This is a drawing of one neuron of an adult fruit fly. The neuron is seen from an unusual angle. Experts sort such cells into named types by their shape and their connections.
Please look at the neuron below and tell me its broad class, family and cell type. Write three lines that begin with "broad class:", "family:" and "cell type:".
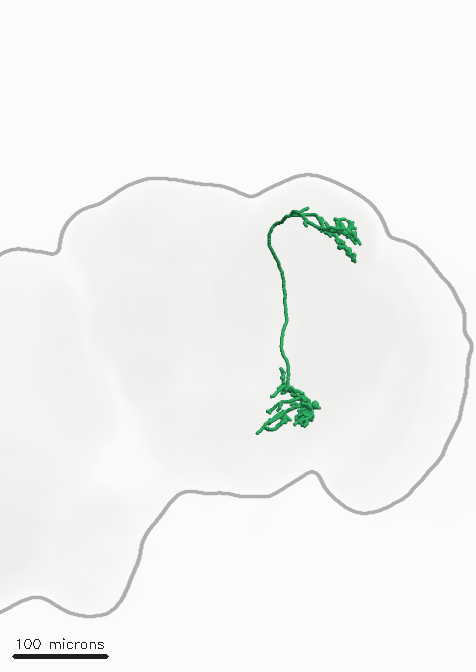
broad class: central-brain intrinsic neuron
family: hemilineage FLAa2
cell type: GNG488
